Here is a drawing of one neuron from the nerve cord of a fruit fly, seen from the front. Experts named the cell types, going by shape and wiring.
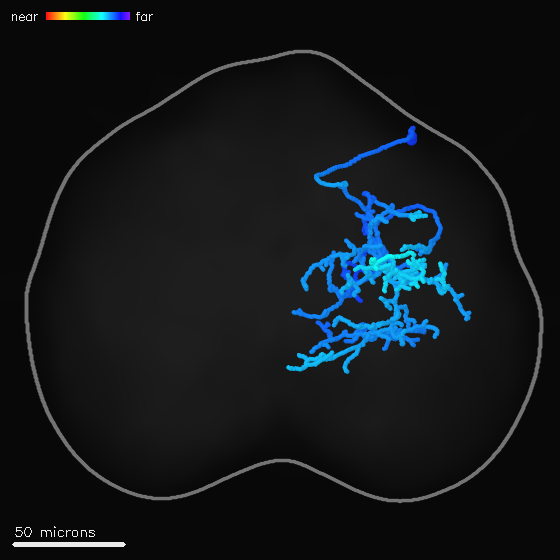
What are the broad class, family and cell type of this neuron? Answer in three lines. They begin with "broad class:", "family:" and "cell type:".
broad class: nerve-cord intrinsic neuron
family: hemilineage 03A
cell type: IN03A067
